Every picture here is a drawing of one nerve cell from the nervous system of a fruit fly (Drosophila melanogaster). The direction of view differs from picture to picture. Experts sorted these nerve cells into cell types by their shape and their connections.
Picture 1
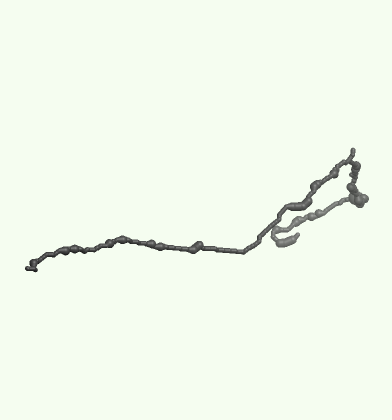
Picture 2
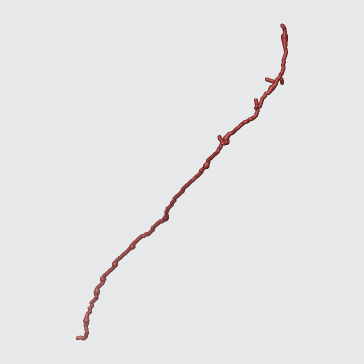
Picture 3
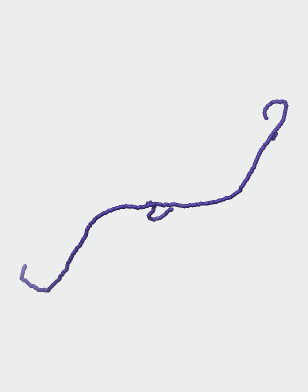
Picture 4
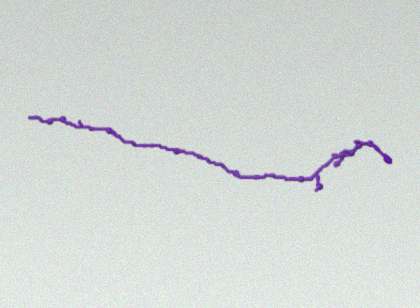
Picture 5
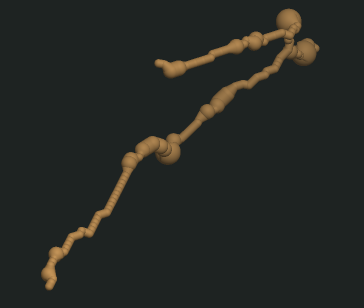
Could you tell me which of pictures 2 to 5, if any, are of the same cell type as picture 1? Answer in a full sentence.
Picture 2, picture 4 and picture 5 are of the same cell type.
